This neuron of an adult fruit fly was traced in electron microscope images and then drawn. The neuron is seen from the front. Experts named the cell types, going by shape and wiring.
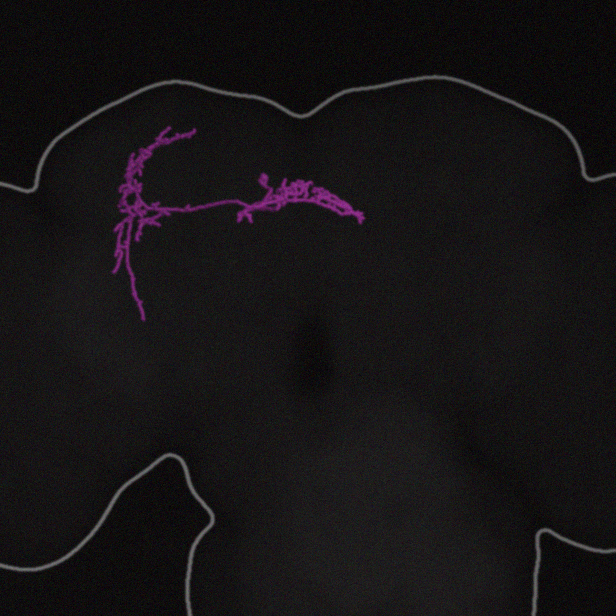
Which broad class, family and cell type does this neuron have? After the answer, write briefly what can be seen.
It is a central-brain intrinsic neuron. The family is hemilineage DM6_dorso_medial. Its cell type is FB8B. Its cell body lies at the top of the picture. In this view it is wider than it is tall.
